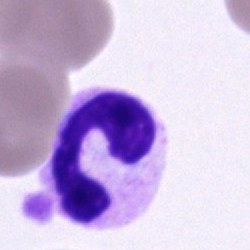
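Band neutrophil at the centre of the field. Its nucleus forms a single curved band shaped like a C, open towards the right. Faint, fine pinkish specks lie in the cytoplasm, and no vacuoles are present. The cell outline is roughly round, with a smooth edge.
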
